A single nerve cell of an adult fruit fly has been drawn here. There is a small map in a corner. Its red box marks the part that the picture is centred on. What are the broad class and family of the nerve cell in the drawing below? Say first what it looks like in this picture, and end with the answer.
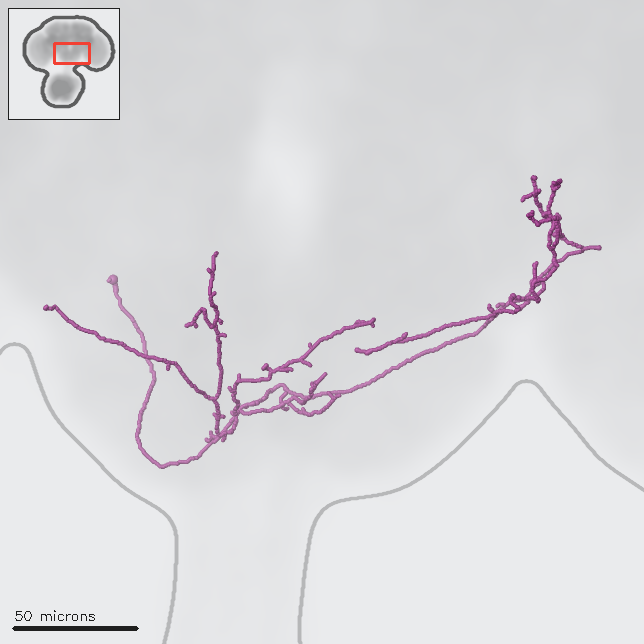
The cell body is on the left of the picture. From left to right in the picture it spans about 250 microns. Its broad class is central-brain intrinsic neuron. Its family is hemilineage LB19.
